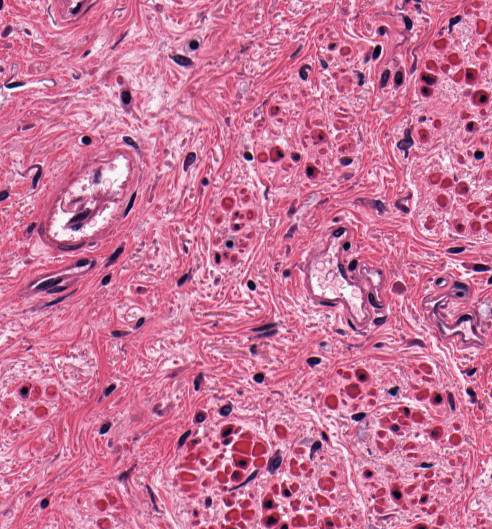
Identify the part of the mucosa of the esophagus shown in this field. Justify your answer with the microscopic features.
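The field shows loose connective tissue. Its pink collagen bundles, though dense, run wavily in varying directions, and dark spindle-shaped nuclei lie scattered among them.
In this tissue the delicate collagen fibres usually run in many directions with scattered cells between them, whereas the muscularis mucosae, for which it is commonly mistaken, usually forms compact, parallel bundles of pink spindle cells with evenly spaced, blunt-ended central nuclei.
Small clusters of rounded eosinophilic globules are scattered through the stroma, most numerous in the right half and lower part. No surface epithelium appears anywhere.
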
